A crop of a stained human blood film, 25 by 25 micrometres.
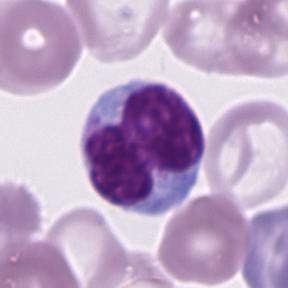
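Typical lymphocyte, stained smear of human peripheral blood, light microscope. Central nucleated cell about 11 micrometres across, outline round and smooth. Nucleus about 10 micrometres across, filling about 70% of cell area. Cytoplasm pale blue, no vacuoles; rim widest at upper left and lower right.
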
